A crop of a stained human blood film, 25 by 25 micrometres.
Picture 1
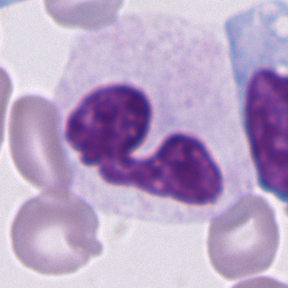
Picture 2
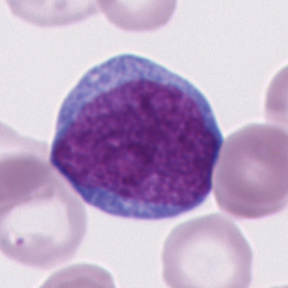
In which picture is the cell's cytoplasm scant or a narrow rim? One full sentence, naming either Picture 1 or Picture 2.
In picture 2, the nucleus fills most of the cell.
